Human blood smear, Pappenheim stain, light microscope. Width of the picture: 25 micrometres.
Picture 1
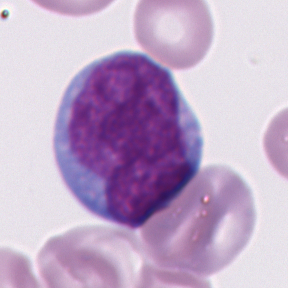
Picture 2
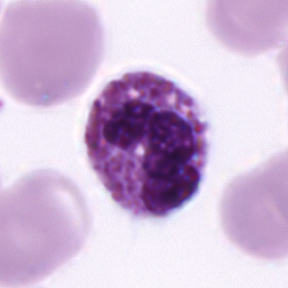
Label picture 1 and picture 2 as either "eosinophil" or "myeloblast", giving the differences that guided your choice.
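In picture 1 is the myeloblast; in picture 2, the eosinophil. The myeloblast measures about 16 by 13 micrometres, with a nucleus of about 15 by 11 micrometres that fills about 70% of the cell's area.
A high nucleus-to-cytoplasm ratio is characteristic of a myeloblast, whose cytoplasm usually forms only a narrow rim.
The myeloblast's cytoplasm contains neither granules nor vacuoles, whereas the eosinophil's cytoplasm is packed with coarse, distinct reddish-violet granules. The eosinophil's nuclear lobes lie mostly in the right half of the cell; its chromatin is dark purple and densely clumped, and no nucleoli are visible.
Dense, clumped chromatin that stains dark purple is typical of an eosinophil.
Both outlines are smooth and without projections: oval in the myeloblast, rounded-oval in the eosinophil. A red cell touches the lower right edge of the myeloblast.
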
